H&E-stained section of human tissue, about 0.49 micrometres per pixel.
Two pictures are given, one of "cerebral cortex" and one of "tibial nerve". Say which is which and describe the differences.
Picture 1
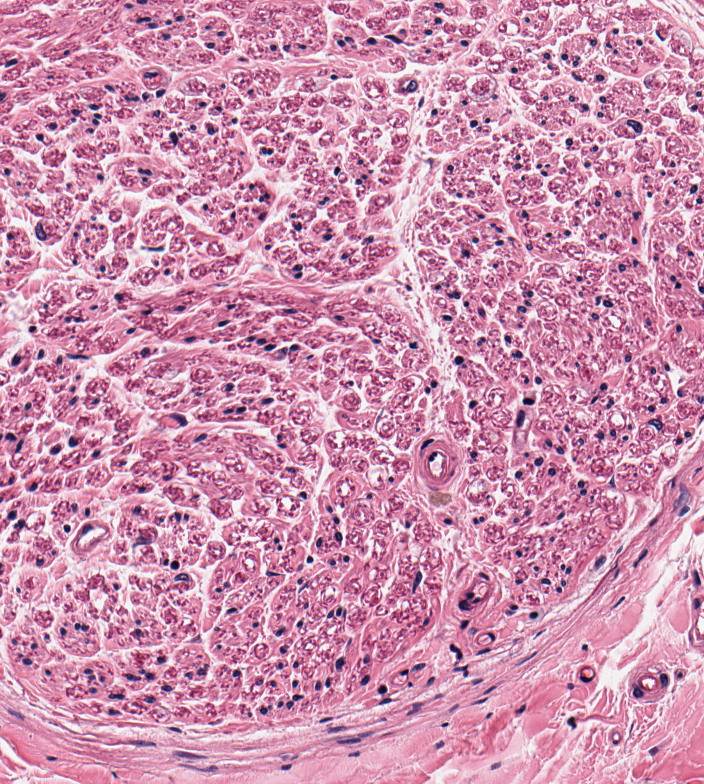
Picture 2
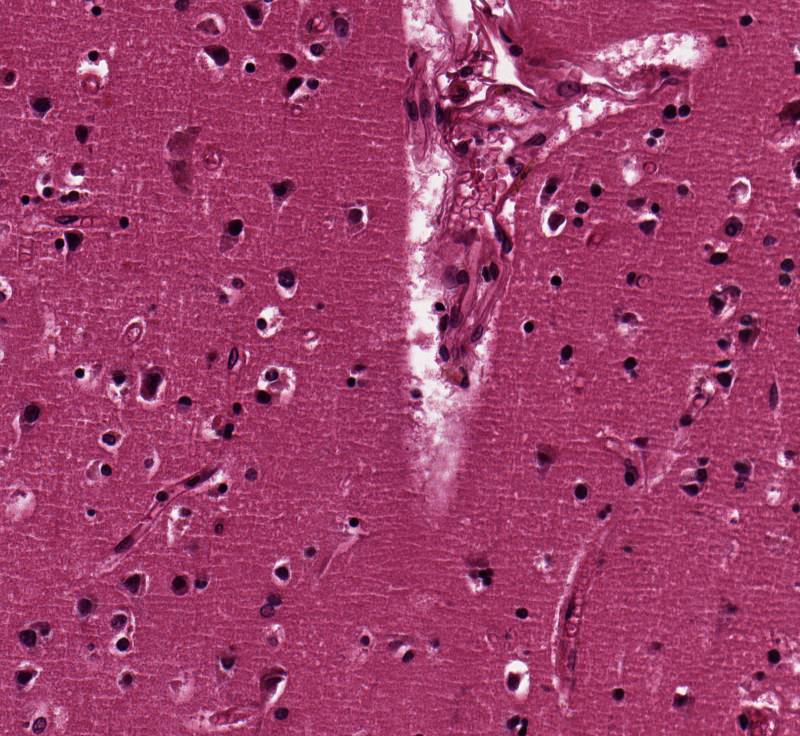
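The tibial nerve is picture 1, and the cerebral cortex is picture 2. Picture 1 is mostly one large bundle of closely packed nerve fibres split by thin pale septa into smaller groups, with small dark oval to elongated nuclei evenly scattered throughout. At the lower right and bottom, a layered sheath of flattened cells with elongated nuclei curves around the bundle; outside it, in the corner, is dense pink collagen with few nuclei and small vessels. Picture 2 has no organised units: cells lie singly in a uniform, finely fibrillar pink background. Most are small, round, dark nuclei with little visible cytoplasm, spread fairly evenly and often within clear empty halos, with a few larger angular, triangular cells bearing a tapering process.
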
